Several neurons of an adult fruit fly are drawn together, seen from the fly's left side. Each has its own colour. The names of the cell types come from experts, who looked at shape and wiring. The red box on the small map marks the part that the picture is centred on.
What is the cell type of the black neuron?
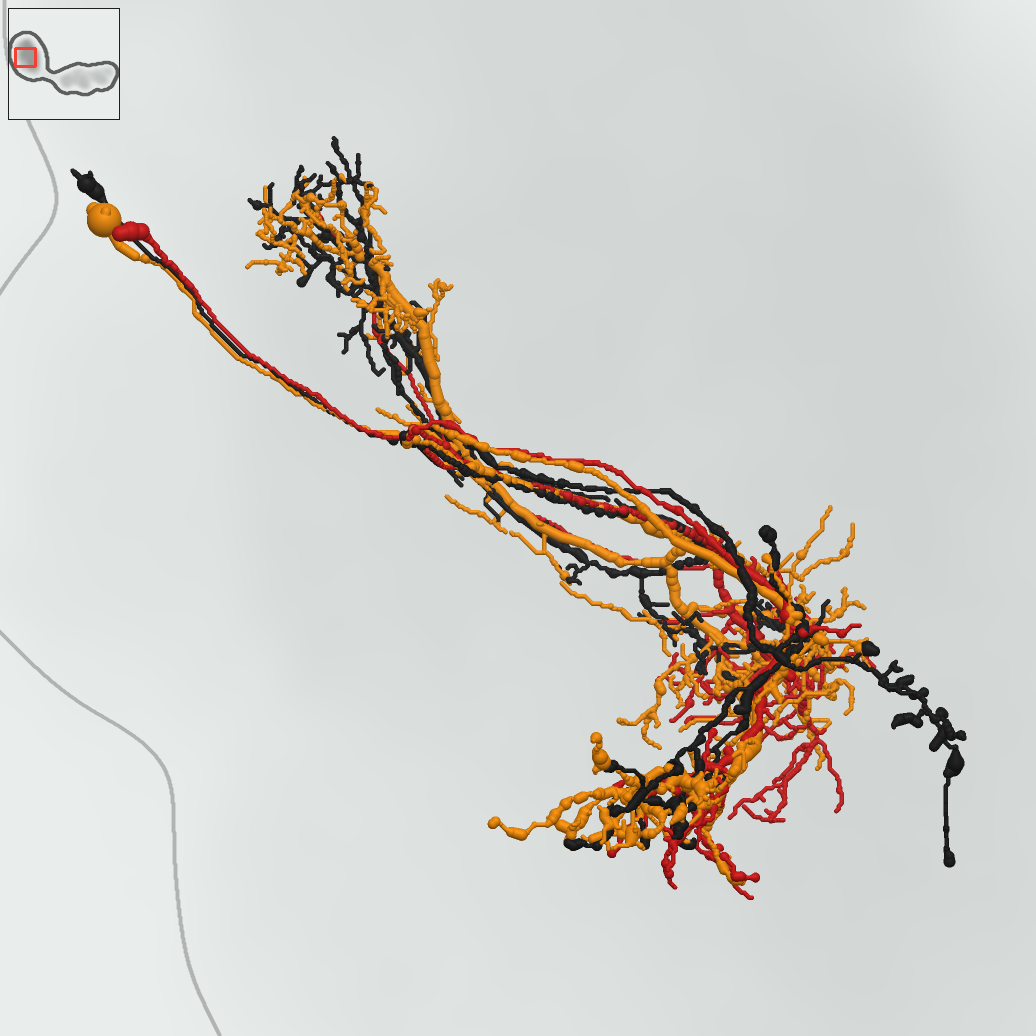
WED082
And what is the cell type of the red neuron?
WED083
